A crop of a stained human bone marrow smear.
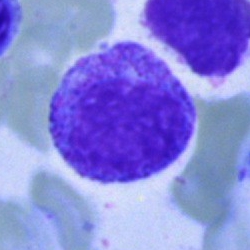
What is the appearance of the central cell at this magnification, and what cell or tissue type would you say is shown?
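The nucleus stains a deep purple-blue throughout. No vacuoles are visible in the cell. Partly in view at the upper right lies another dark purple cell. Slight blur in the picture softens fine detail. The cell in question is a myelocyte.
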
